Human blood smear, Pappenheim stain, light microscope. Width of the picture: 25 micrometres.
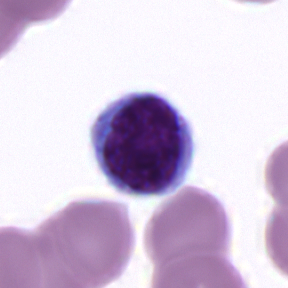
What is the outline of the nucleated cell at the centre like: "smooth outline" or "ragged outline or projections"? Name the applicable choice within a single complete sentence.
Neither ragged parts nor projections, blebs or tags mark the edge of the cell.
